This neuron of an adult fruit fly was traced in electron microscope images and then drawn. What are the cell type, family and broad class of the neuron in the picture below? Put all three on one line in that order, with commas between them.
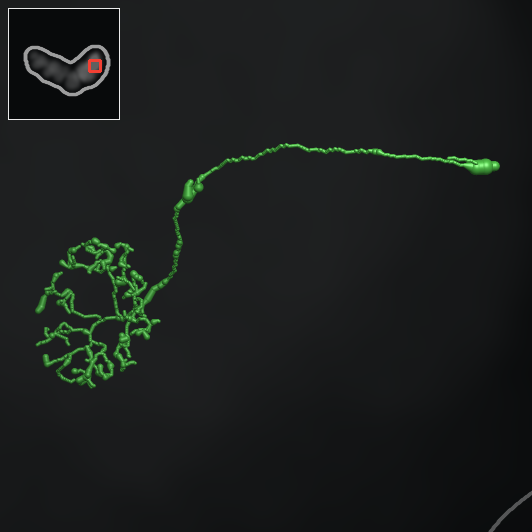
ER3d_d, hemilineage EBa1, central-brain intrinsic neuron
